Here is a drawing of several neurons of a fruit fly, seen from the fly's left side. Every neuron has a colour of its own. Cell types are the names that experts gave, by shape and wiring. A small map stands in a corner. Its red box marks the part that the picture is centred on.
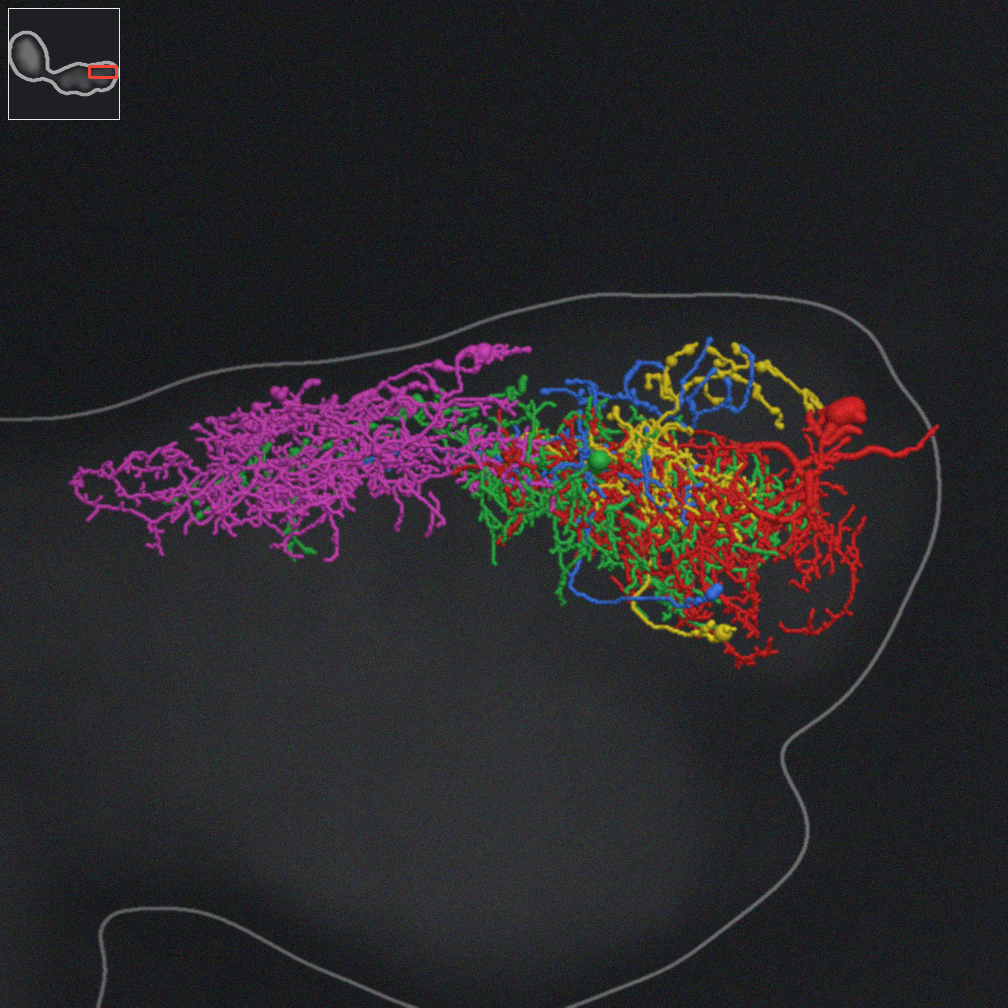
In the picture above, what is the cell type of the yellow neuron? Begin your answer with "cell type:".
cell type: IN06B073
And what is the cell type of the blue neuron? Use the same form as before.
cell type: IN06A063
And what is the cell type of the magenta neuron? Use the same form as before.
cell type: INXXX287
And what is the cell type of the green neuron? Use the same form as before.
cell type: INXXX247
